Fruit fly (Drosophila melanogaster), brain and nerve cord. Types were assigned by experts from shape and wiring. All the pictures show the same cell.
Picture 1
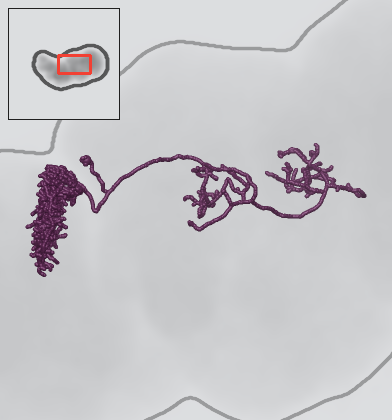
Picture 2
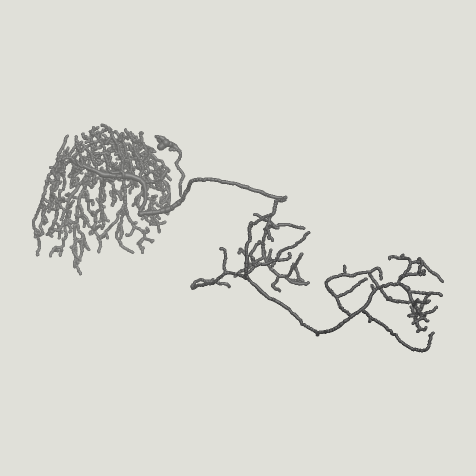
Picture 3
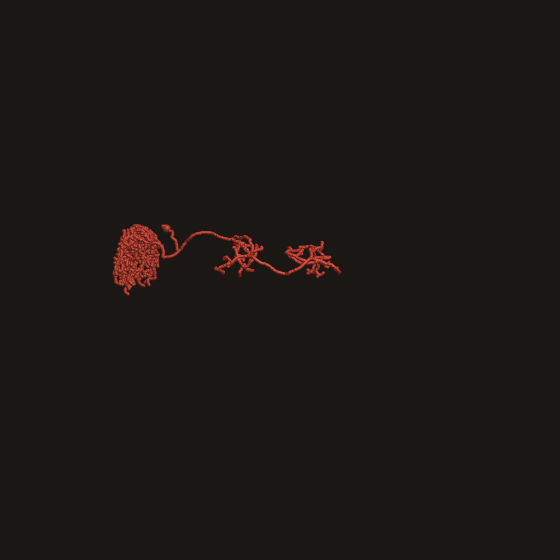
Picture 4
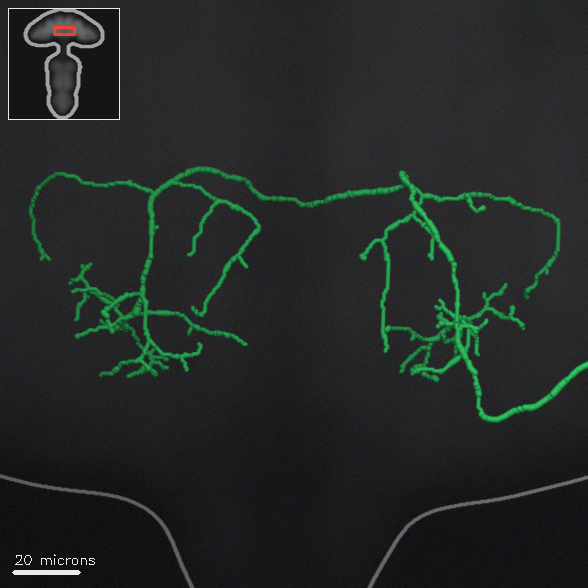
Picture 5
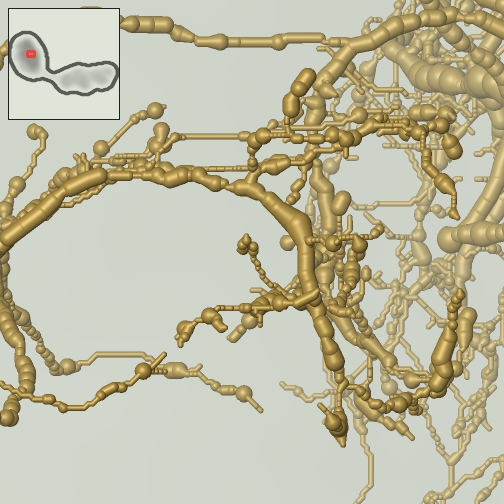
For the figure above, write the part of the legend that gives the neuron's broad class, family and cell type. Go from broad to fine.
visual projection neuron; LoVP; LoVP85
